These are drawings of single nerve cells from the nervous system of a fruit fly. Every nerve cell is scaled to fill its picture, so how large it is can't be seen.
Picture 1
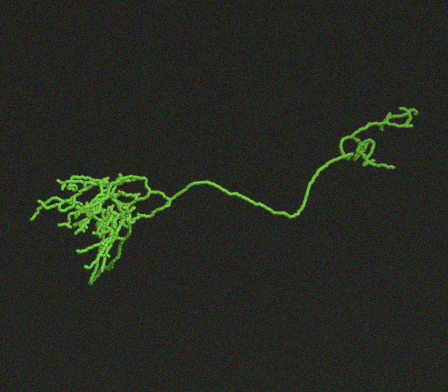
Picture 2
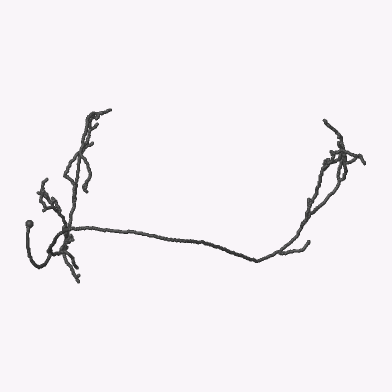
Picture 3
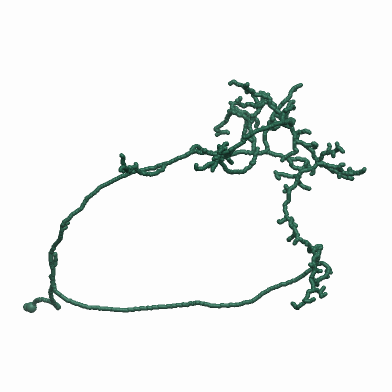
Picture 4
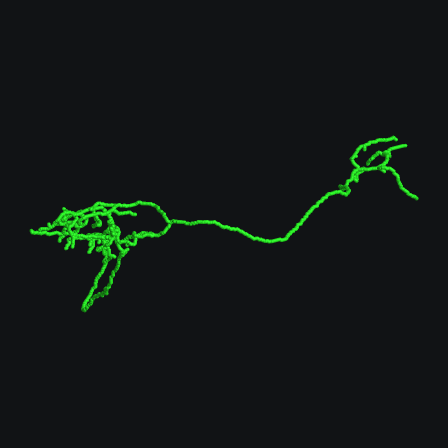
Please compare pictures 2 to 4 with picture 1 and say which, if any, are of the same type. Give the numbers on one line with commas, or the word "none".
4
